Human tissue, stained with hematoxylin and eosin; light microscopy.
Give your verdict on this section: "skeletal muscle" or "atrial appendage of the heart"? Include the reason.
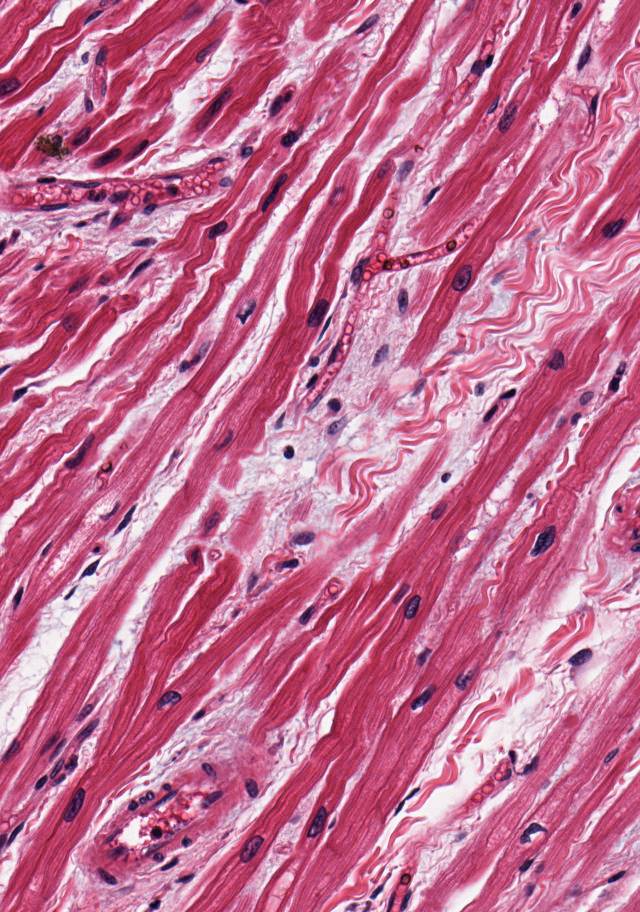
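This is atrial appendage of the heart rather than skeletal muscle. First check: the muscle fibres are long, branching cells.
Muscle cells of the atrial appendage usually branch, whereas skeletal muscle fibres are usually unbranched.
Second check: each fibre holds a single oval nucleus lying centrally.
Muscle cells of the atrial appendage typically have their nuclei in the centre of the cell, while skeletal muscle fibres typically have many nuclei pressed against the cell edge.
Also present: deep pink eosinophilic cytoplasm, and capillaries packed with red blood cells running parallel to the fibres in the upper left and upper centre.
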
